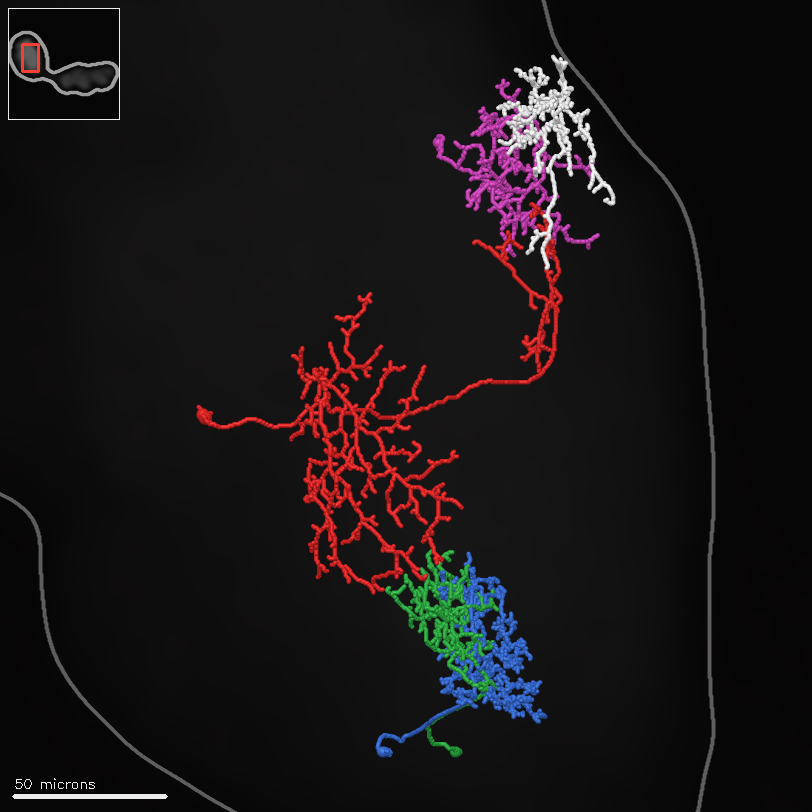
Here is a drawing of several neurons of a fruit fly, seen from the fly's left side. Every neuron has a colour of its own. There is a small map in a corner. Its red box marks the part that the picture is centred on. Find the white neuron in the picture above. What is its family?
Cm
